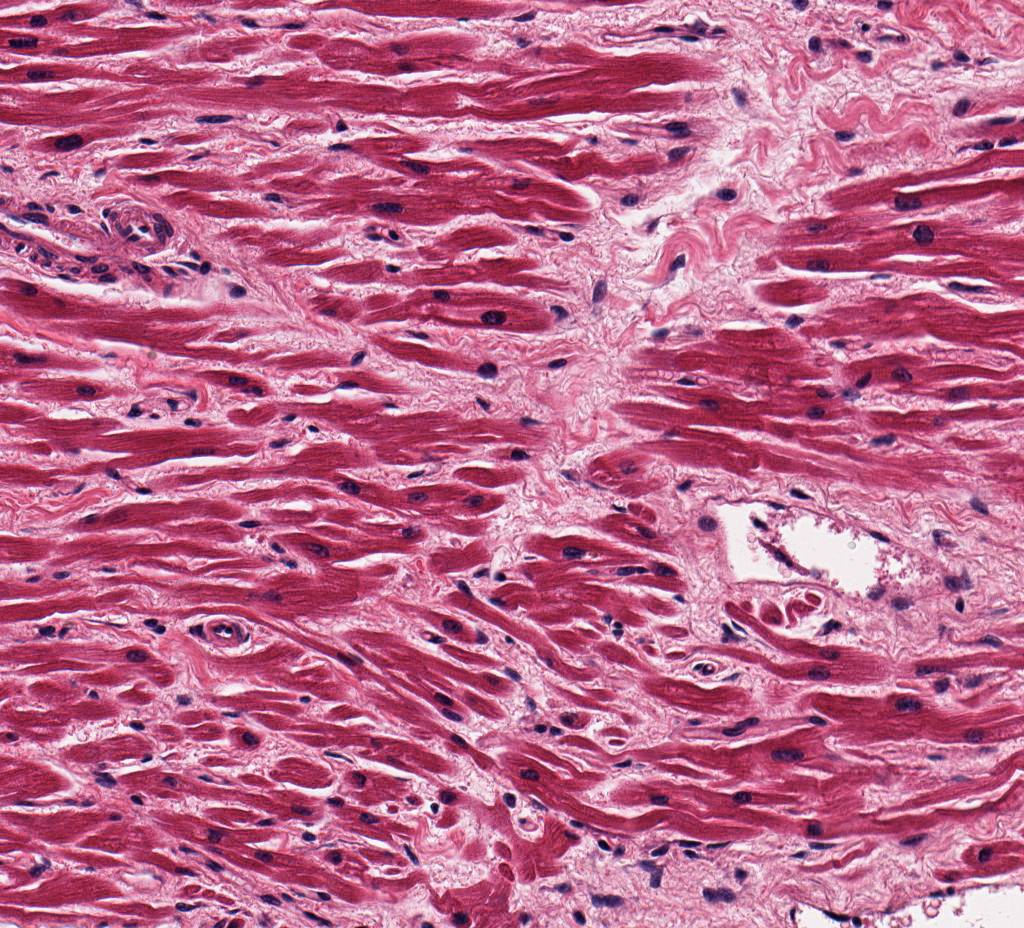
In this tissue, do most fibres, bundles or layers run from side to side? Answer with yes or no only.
Yes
